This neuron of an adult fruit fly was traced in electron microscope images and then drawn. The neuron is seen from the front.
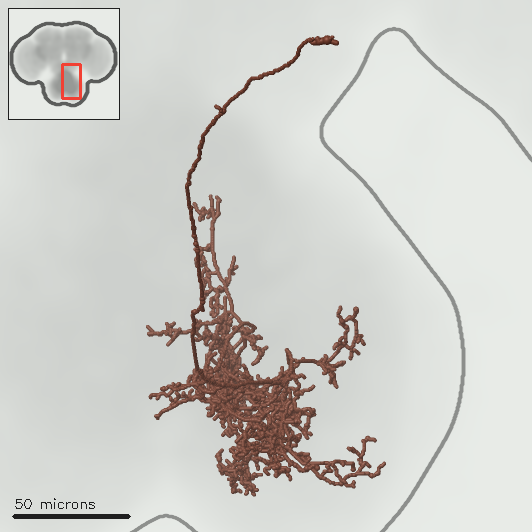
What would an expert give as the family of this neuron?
DNge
